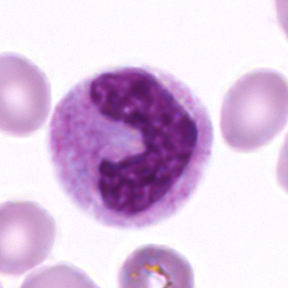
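Band neutrophil, the cell in the middle. Its outline is roundish and smooth, without projections. The nucleus, bent into a kidney or horseshoe shape with a deep notch opening to the left, lies toward the right, leaving the broader band of cytoplasm on the left.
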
